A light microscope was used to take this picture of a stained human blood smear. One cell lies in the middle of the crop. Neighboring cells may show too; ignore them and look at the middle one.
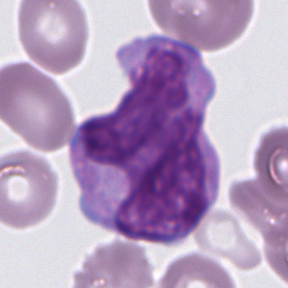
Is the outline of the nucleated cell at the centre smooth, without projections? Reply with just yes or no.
No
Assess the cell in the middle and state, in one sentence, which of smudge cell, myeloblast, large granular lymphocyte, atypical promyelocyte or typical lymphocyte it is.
The cell the crop is centered on is an atypical promyelocyte.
